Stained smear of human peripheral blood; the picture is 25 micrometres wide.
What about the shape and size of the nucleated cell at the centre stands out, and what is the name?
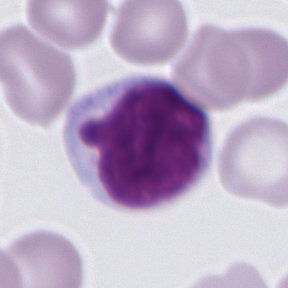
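The outline comes first: smooth, roughly round, and about 13 micrometres across. The nucleus measures about 11 micrometres across and has a notch on its left side. The cytoplasm is pale blue, its rim wider on the left side than on the right. This is a large granular lymphocyte.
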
